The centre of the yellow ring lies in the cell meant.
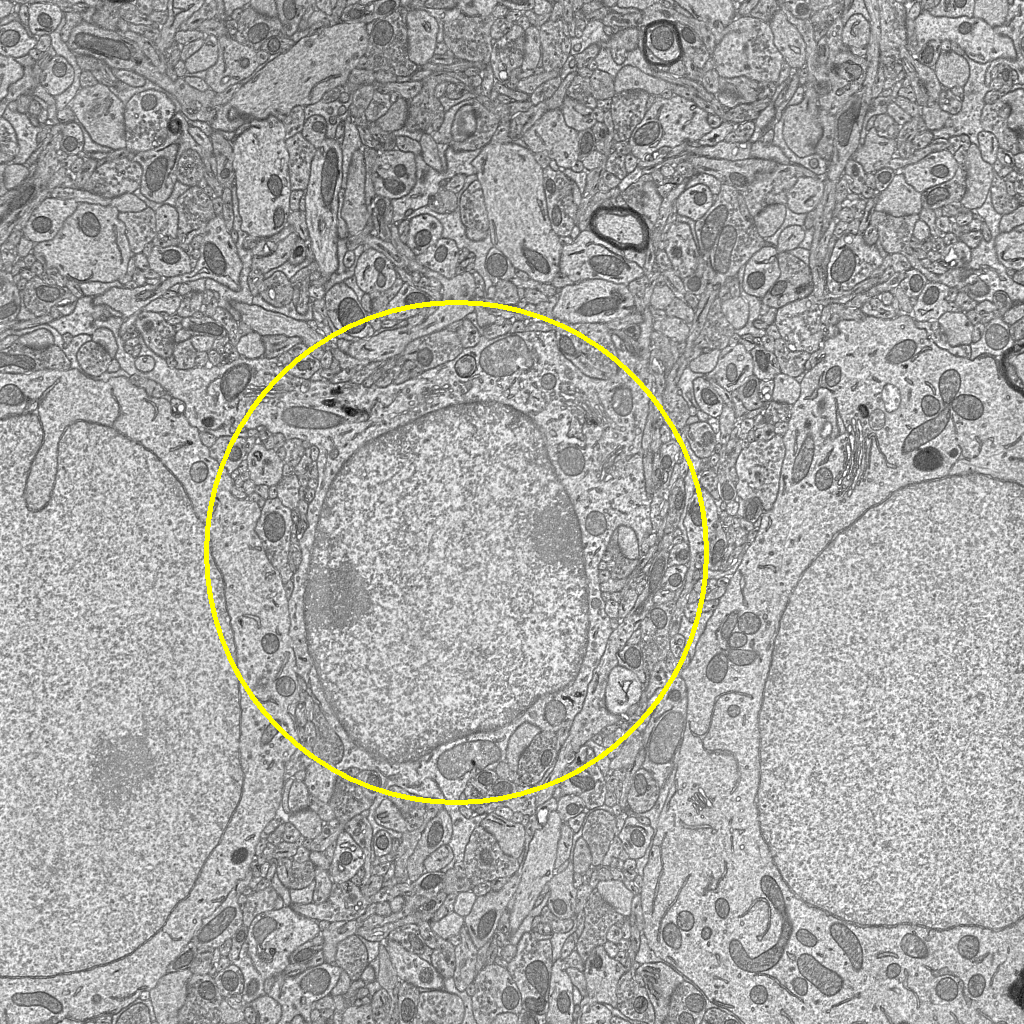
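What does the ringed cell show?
A rounded oval nucleus, wholly inside the ring.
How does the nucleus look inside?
Smooth envelope, finely granular evenly spread chromatin without a thick dark band, and two darker ill-defined patches, left and right.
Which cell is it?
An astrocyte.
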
